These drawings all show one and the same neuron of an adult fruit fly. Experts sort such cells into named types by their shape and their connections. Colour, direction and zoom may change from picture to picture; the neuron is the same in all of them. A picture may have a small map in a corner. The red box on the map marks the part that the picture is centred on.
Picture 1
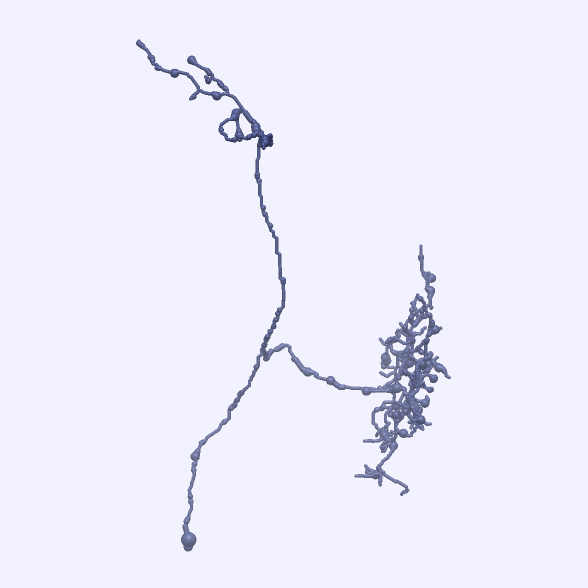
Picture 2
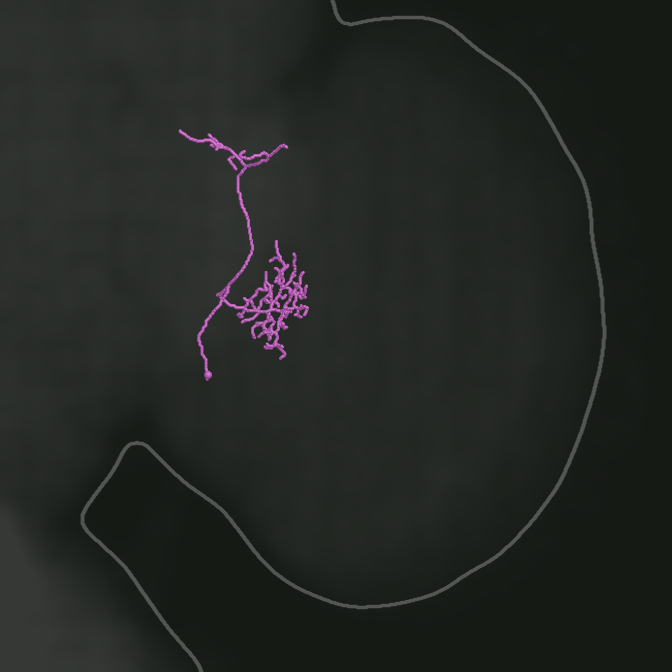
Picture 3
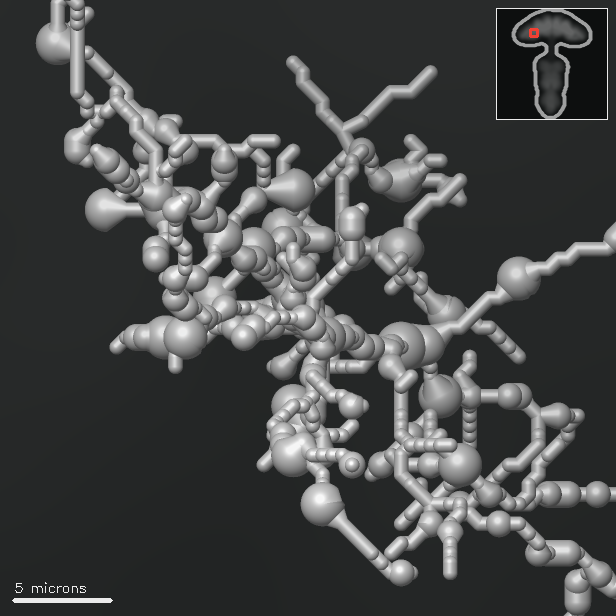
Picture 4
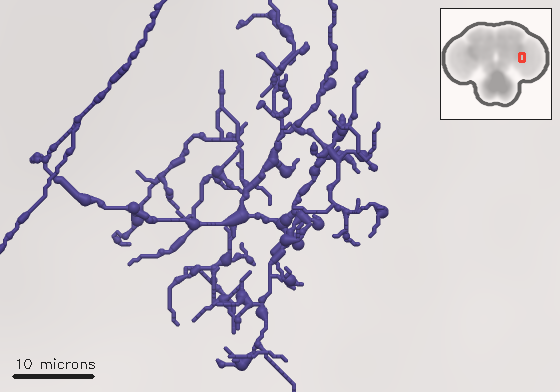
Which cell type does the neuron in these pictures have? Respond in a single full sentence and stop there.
The cell type that fits this neuron is LC25.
